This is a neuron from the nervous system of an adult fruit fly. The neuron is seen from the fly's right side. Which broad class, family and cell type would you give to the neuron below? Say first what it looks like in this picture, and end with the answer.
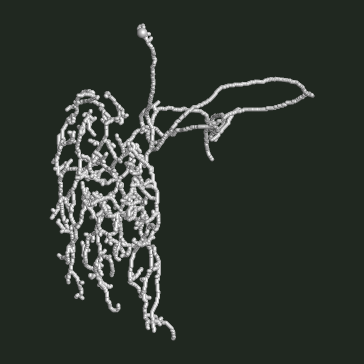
Its cell body lies at the top of the picture. The picture shows dozens of branch ends. This is a visual projection neuron. Its family is LoVP. Its cell type is LoVP32.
